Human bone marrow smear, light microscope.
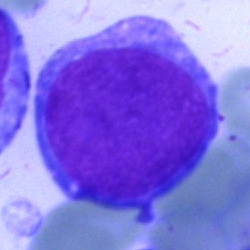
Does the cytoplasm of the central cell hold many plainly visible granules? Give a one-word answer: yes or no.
No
